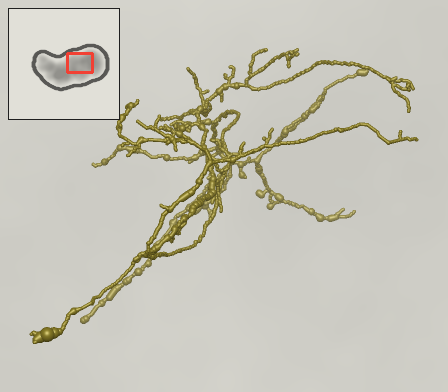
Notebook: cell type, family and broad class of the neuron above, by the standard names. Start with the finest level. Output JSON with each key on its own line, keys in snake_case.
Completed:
{
 "cell_type": "SMP020",
 "family": "hemilineage AOTUv3_dorsal",
 "broad_class": "central-brain intrinsic neuron"
}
